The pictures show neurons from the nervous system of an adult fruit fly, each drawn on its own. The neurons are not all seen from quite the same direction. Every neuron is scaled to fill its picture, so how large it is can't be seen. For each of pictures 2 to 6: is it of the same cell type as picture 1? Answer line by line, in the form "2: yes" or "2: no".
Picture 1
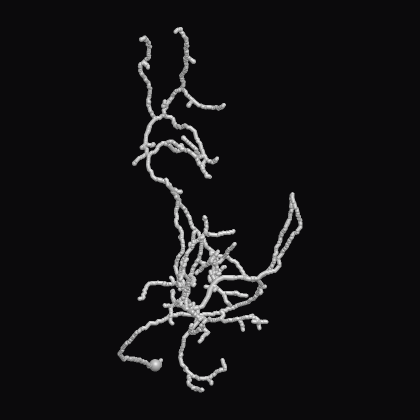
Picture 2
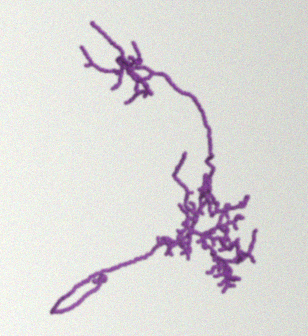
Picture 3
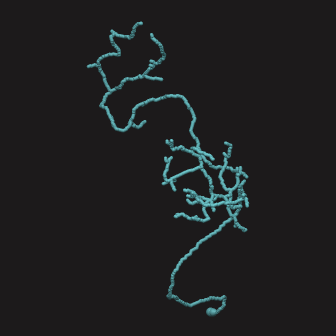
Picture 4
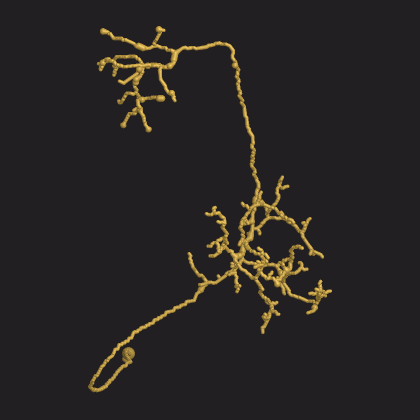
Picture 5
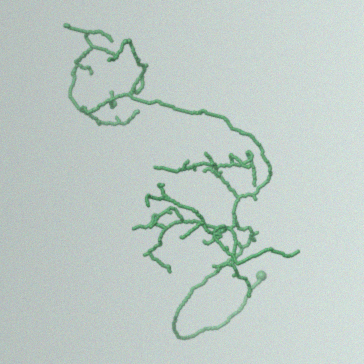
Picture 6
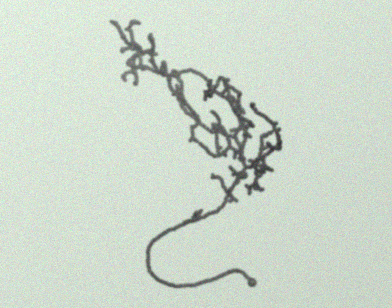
2: no
3: yes
4: no
5: yes
6: no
